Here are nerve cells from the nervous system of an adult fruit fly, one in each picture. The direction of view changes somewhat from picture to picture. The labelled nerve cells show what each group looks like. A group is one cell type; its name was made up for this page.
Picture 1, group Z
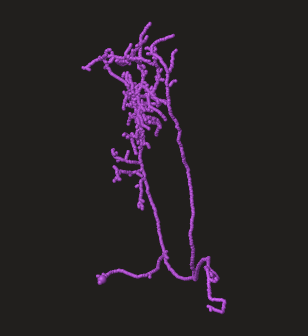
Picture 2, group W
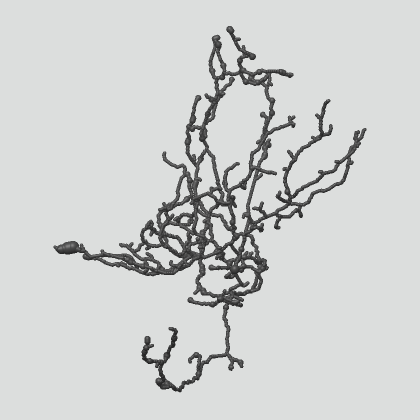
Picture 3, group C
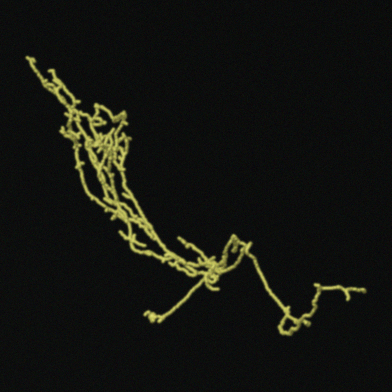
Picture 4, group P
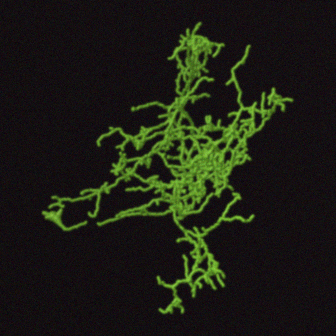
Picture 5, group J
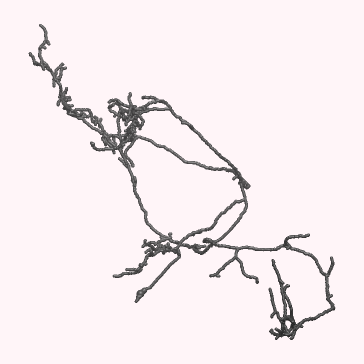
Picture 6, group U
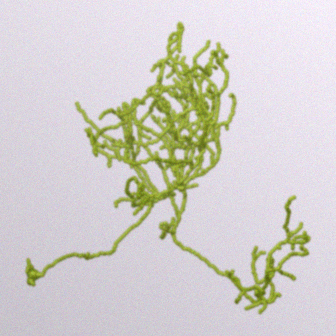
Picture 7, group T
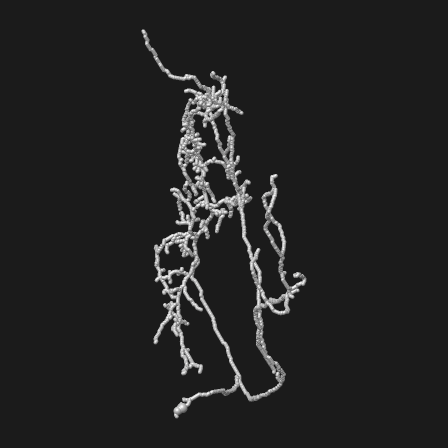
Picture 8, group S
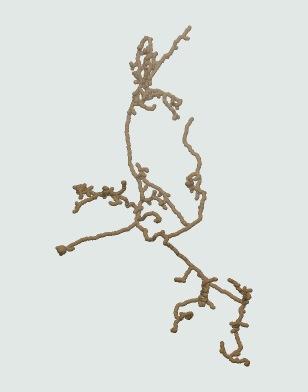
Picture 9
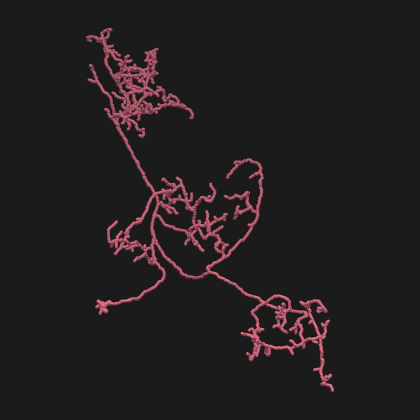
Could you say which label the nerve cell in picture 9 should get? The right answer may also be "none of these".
group S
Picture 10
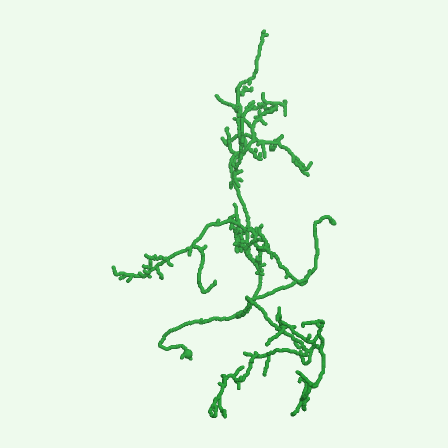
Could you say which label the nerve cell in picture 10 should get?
group S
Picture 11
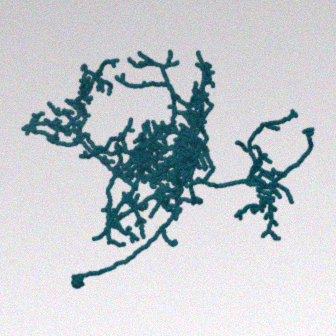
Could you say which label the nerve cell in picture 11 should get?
group P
